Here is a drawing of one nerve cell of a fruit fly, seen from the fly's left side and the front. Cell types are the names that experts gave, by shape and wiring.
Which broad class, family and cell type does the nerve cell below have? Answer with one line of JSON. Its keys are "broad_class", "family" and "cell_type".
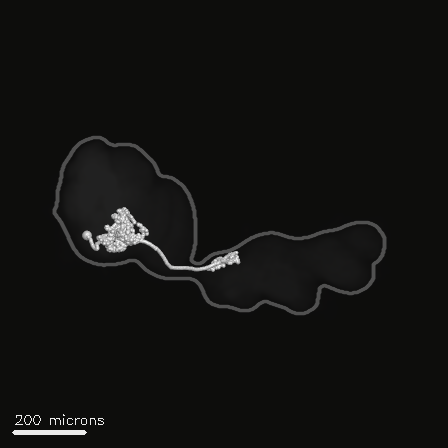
{"broad_class": "descending neuron", "family": "DNge", "cell_type": "DNge026"}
